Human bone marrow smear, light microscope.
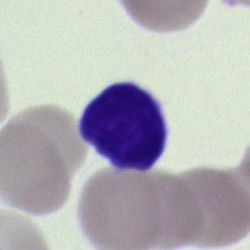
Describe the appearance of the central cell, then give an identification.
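This cell has a roughly round outline with a slightly uneven edge. The nucleus occupies almost the entire cell, and its chromatin is dense and stains deep purple. No granules are visible. It is a lymphocyte.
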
